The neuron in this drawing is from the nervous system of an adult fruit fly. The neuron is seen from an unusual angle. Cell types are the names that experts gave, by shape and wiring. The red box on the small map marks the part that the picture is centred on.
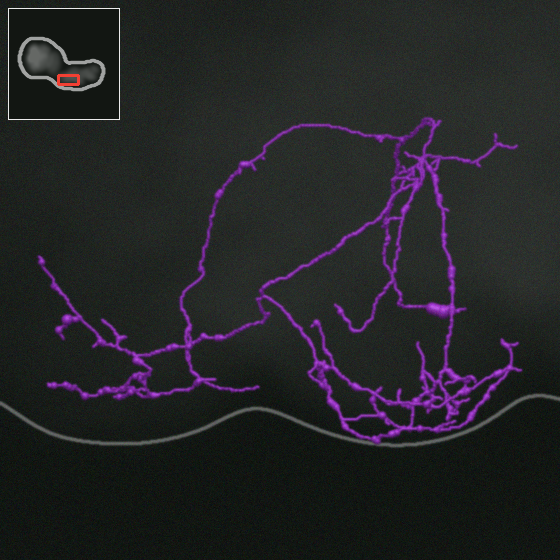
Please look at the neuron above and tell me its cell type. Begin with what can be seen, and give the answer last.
The cell body is on the right of the picture. The picture shows dozens of branch ends. It is a nerve-cord intrinsic neuron. It is of cell type IN12B035.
